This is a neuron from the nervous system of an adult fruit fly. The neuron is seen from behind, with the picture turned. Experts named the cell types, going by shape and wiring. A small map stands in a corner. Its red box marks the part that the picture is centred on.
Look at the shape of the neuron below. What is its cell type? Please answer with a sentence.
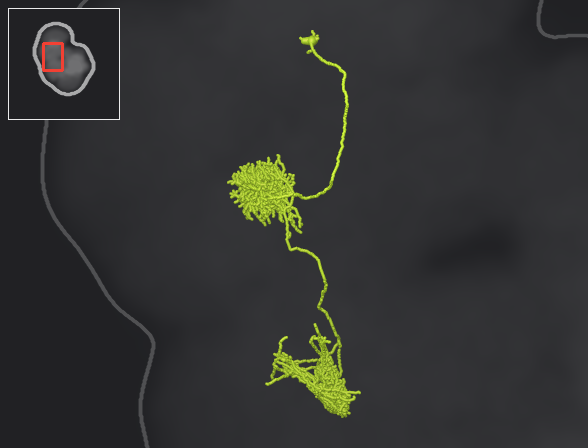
The cell type is MBON09.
